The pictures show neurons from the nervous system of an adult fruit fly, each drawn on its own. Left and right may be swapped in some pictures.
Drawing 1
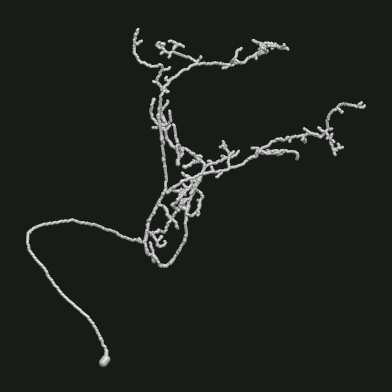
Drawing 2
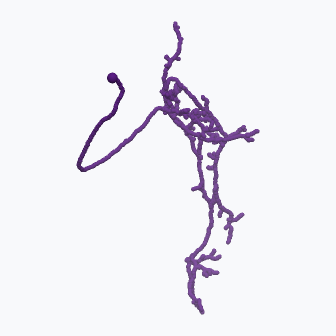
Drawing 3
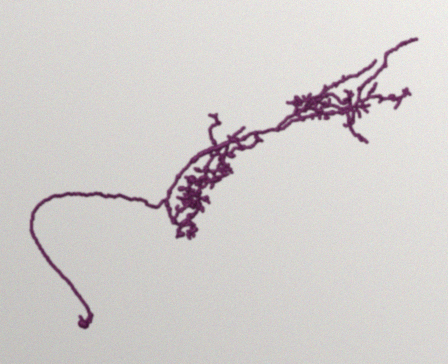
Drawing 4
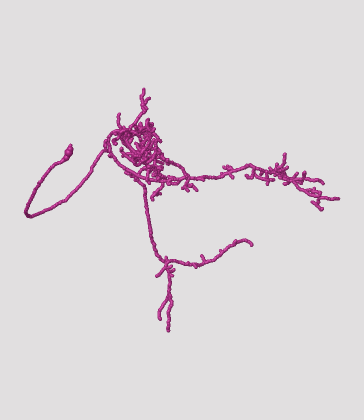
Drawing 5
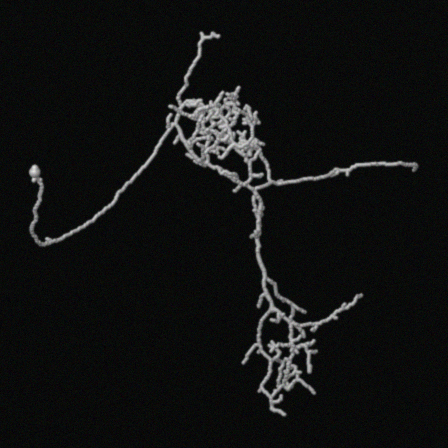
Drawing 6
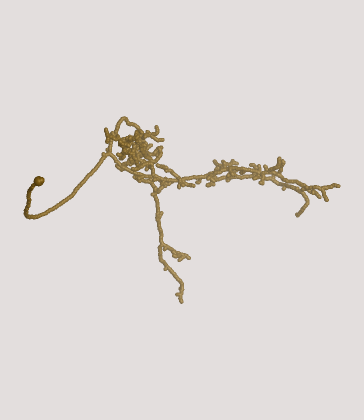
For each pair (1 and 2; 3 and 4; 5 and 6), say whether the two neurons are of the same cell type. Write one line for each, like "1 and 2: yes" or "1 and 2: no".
1 and 2: yes
3 and 4: no
5 and 6: yes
